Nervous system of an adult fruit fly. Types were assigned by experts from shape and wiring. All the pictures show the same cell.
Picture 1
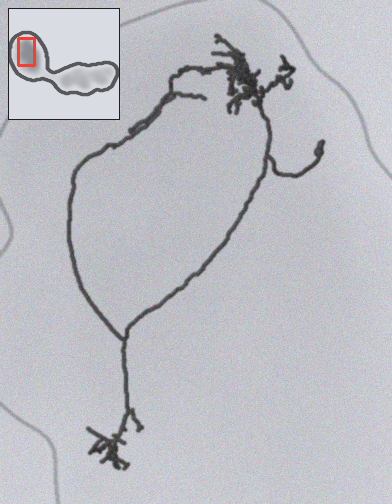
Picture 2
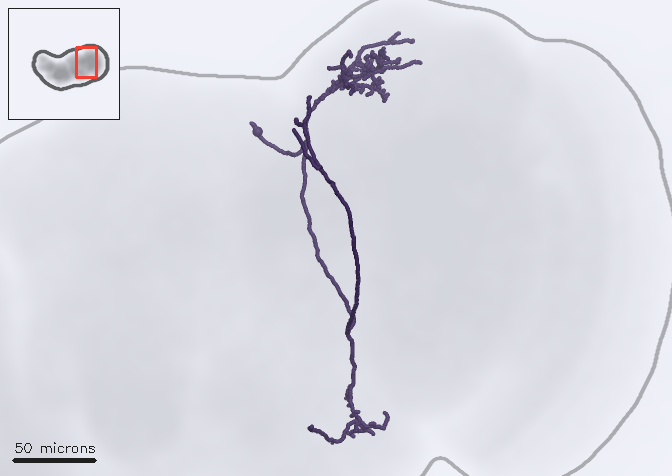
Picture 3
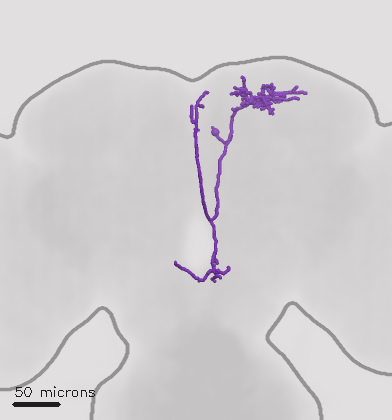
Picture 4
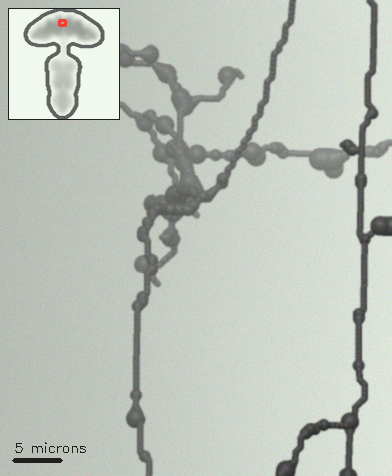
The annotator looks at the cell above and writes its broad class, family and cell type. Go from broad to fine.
central-brain intrinsic neuron; hemilineage DM2_central; CB4124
